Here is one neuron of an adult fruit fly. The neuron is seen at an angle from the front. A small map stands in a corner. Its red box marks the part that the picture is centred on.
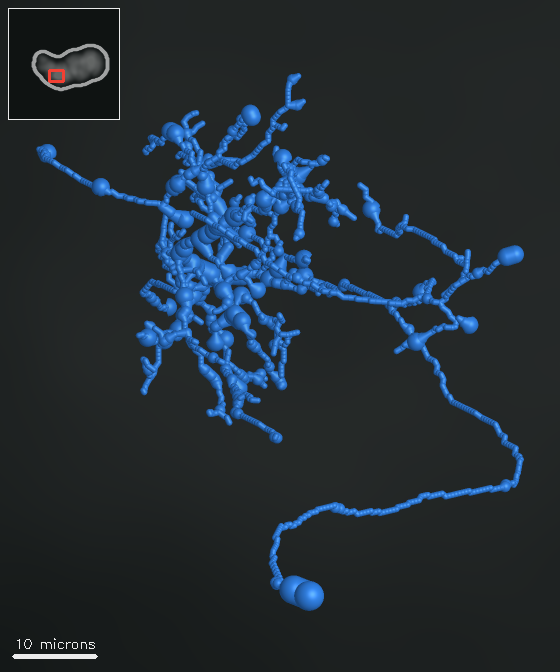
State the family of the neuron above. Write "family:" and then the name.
family: hemilineage 14A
